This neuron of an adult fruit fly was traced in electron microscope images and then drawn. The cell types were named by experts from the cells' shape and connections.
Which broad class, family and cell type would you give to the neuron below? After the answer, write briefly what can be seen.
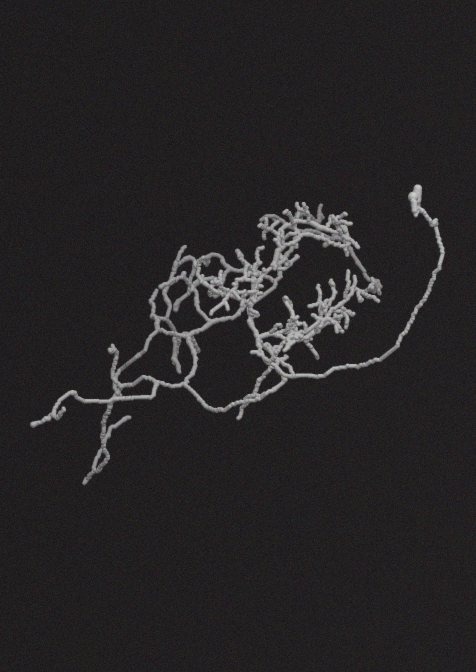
Its broad class is nerve-cord intrinsic neuron. Its family is hemilineage 18B. It is of cell type IN18B039. The cell body is at the upper right of the picture. Dozens of branch ends can be seen.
